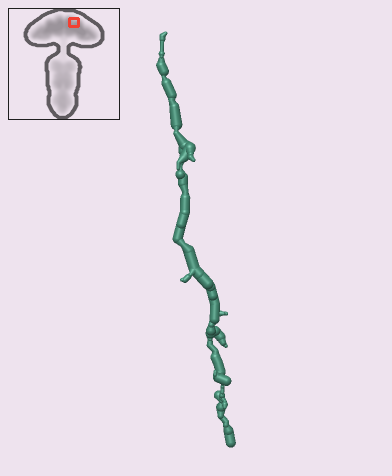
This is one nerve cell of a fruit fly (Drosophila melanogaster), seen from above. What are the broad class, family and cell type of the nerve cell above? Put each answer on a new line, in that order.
sensory neuron entering the brain
class mechanosensory
JO-B1_a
